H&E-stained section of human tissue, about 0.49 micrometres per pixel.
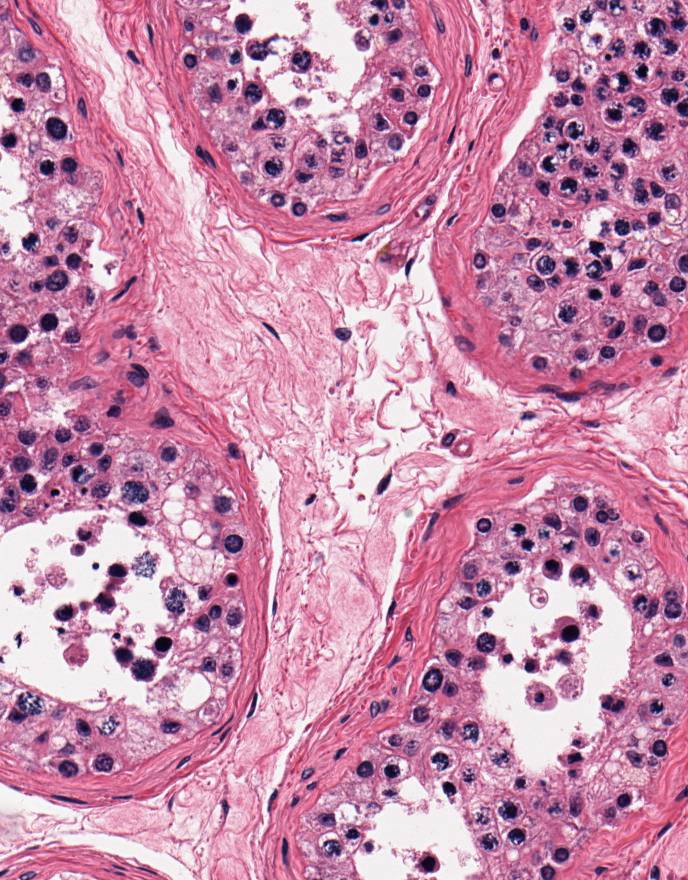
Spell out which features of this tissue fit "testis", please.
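Testis. Goes with it: rounded tubules cut across fill the corners and edges, with a band of stroma running down the middle between them.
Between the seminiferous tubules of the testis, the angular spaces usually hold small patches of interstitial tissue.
The tubules are lined by several layers of rounded cells with round dark nuclei.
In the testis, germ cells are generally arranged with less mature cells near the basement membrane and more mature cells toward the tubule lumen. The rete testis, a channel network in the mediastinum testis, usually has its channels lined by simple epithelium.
These several-layered linings do not fit rete channels. Also present: each tubule has a thick pink layered fibrous wall with flattened spindle-shaped nuclei. Large cells with coarse speckled chromatin sit among the lining cells, best seen in the left tubule.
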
